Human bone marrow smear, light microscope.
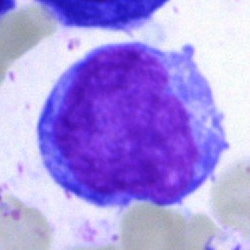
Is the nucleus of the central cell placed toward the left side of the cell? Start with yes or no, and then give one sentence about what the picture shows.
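Yes. The nucleus fills most of the cell and sits toward the left side.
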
